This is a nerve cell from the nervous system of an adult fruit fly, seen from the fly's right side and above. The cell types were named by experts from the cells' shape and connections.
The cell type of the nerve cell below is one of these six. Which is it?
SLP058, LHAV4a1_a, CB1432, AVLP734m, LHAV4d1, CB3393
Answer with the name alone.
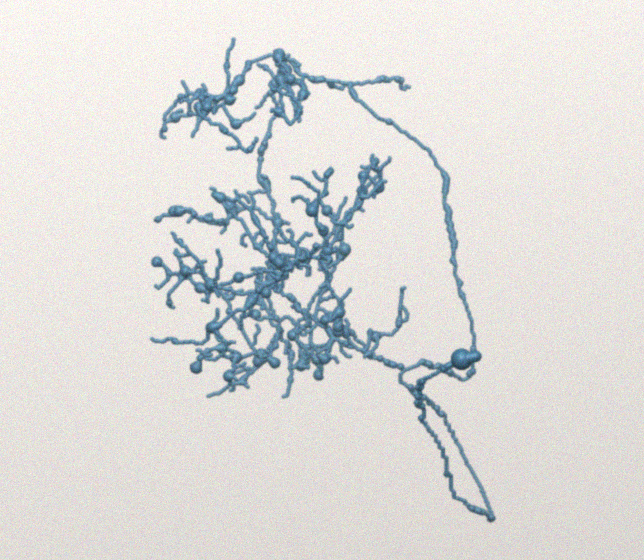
LHAV4a1_a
